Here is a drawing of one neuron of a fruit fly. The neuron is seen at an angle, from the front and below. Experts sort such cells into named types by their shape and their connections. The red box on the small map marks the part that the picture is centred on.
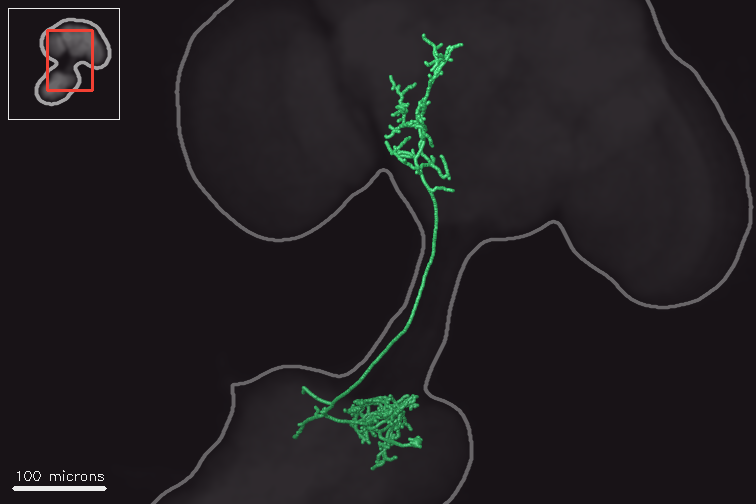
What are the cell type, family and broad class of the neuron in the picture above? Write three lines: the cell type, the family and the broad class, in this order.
AN07B037_b
hemilineage 07B
ascending neuron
